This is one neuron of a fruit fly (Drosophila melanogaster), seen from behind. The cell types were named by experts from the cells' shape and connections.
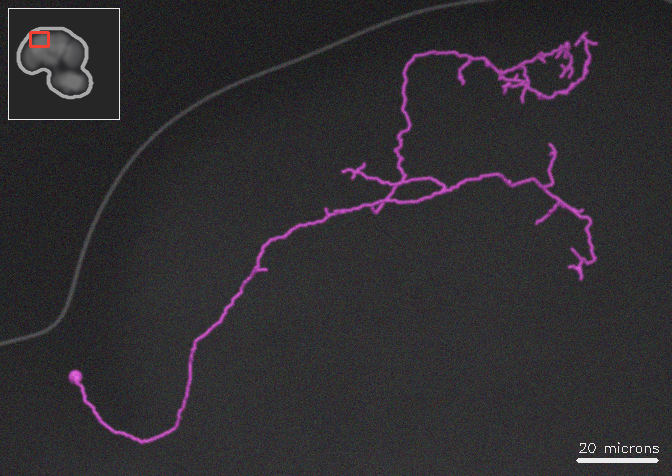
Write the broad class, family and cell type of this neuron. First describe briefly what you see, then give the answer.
The cell body is at the lower left of the picture. From left to right in the picture it spans about 130 microns. It is a central-brain intrinsic neuron. The family is hemilineage SLPal5. It is of cell type SIP005.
